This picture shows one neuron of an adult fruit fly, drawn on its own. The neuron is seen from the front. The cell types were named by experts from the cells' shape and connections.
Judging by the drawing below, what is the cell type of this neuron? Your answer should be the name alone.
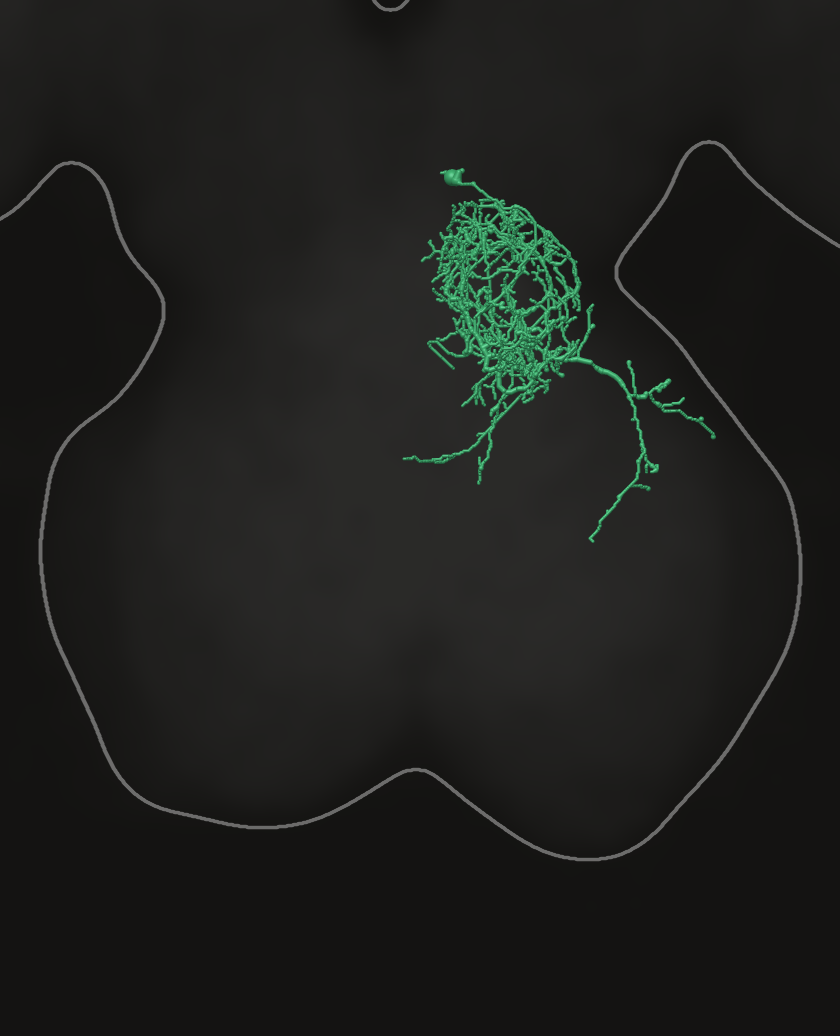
INXXX231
